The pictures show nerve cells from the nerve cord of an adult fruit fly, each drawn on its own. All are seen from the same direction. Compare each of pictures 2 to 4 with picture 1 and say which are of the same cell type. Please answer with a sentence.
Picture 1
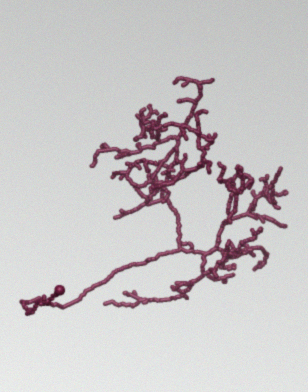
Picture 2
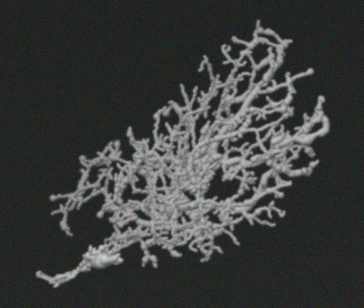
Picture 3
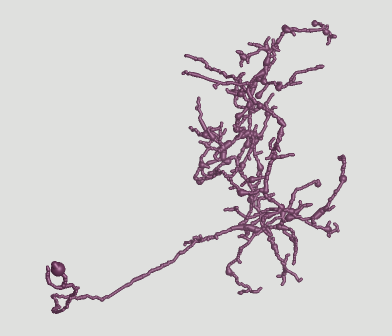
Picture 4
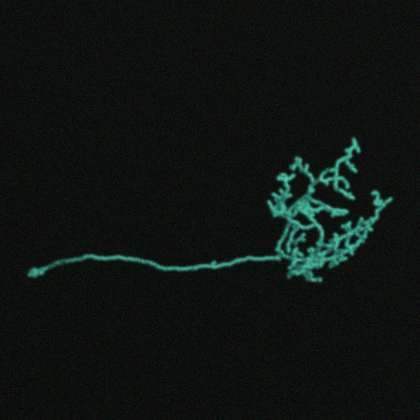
Picture 3 and picture 4 are of the same cell type.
